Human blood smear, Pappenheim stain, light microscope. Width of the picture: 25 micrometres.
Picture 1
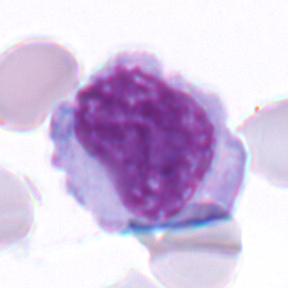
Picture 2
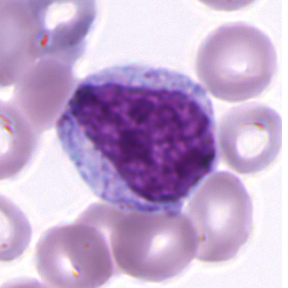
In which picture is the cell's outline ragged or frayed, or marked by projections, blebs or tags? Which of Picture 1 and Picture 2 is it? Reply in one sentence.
Picture 1 contains the cell with the rough edge.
